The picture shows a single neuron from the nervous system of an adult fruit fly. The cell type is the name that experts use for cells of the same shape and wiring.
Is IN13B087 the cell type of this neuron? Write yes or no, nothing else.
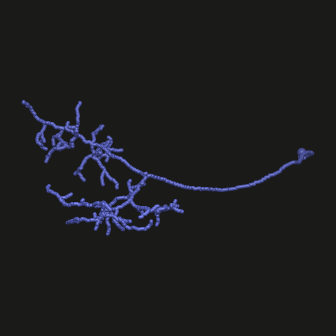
yes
